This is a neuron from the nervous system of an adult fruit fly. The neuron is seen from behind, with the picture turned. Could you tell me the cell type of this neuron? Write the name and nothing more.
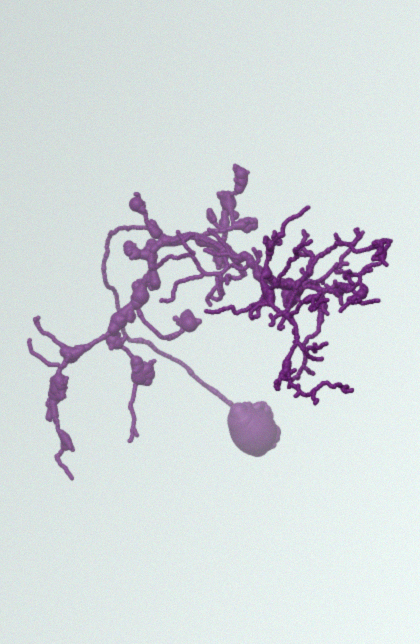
Mi13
